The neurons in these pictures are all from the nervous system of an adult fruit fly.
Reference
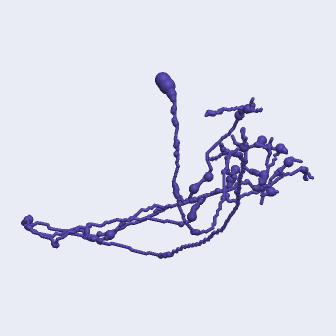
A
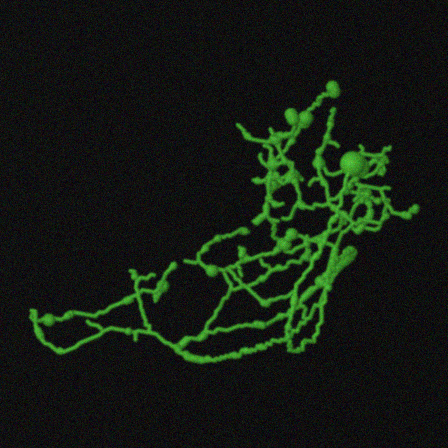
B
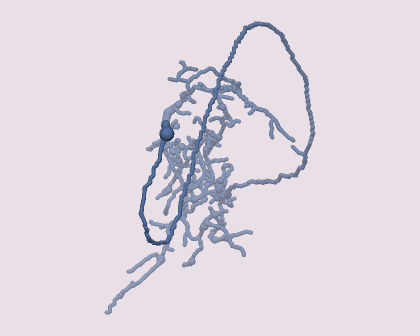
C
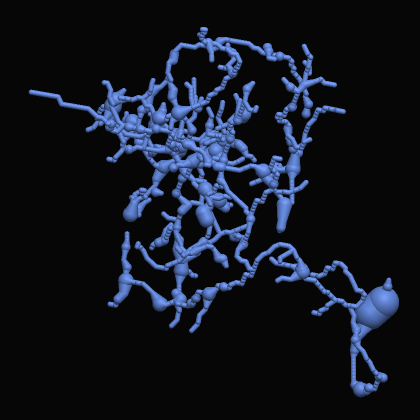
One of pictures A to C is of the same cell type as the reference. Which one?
Picture A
